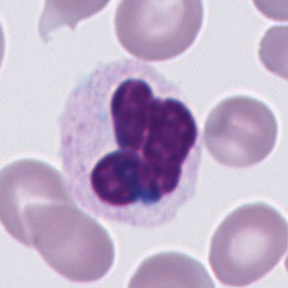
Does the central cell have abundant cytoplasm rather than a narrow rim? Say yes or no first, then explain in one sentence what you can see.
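Yes. The cytoplasm is plentiful and pale pinkish-grey.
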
